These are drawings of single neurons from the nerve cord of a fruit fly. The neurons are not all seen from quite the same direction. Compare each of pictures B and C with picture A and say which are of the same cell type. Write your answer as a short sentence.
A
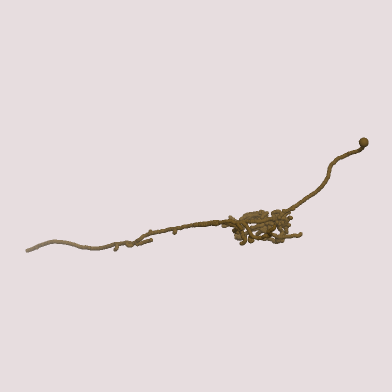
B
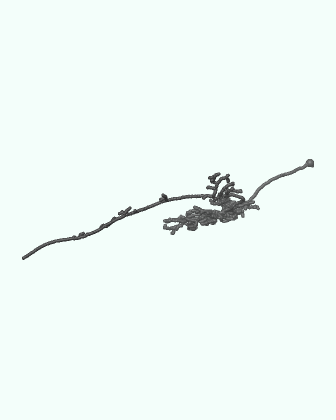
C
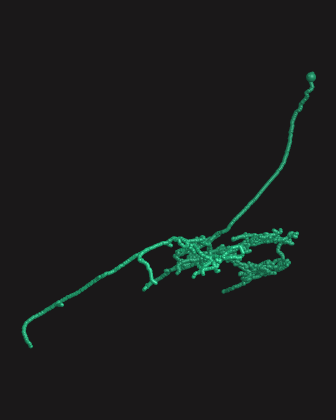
None of them is of the same cell type.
